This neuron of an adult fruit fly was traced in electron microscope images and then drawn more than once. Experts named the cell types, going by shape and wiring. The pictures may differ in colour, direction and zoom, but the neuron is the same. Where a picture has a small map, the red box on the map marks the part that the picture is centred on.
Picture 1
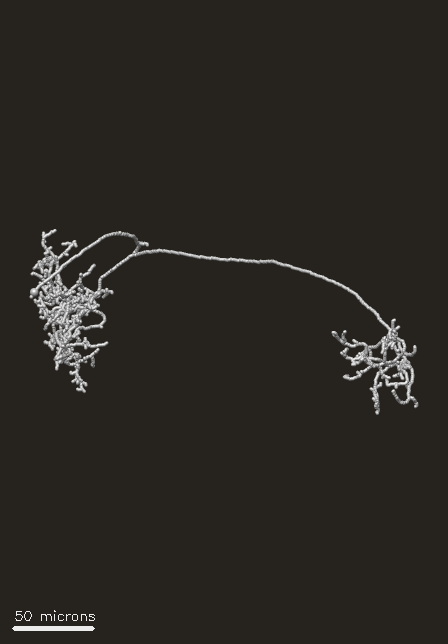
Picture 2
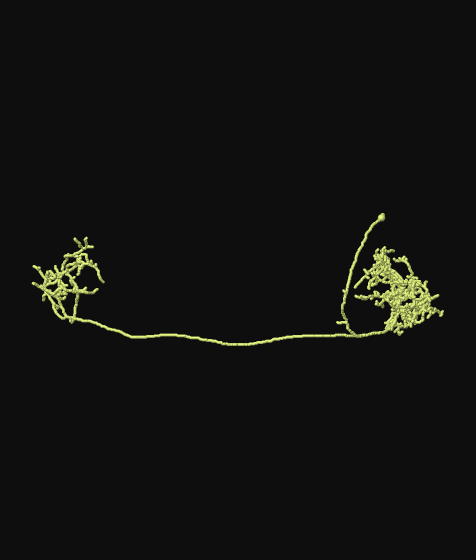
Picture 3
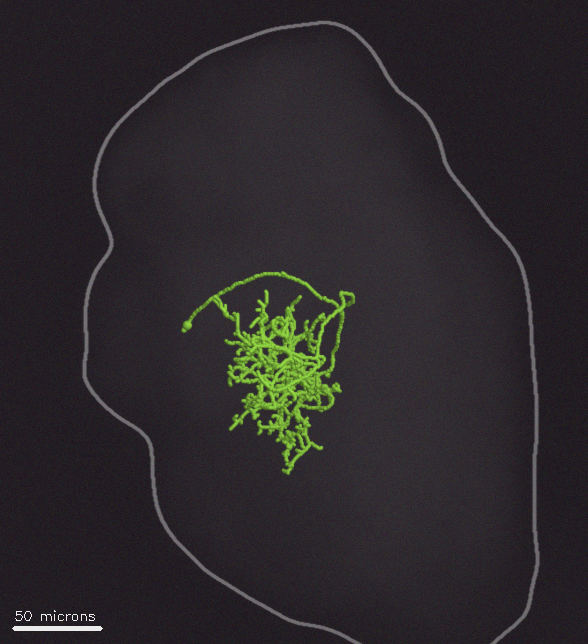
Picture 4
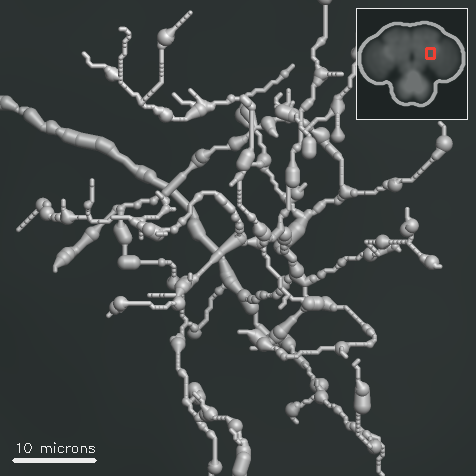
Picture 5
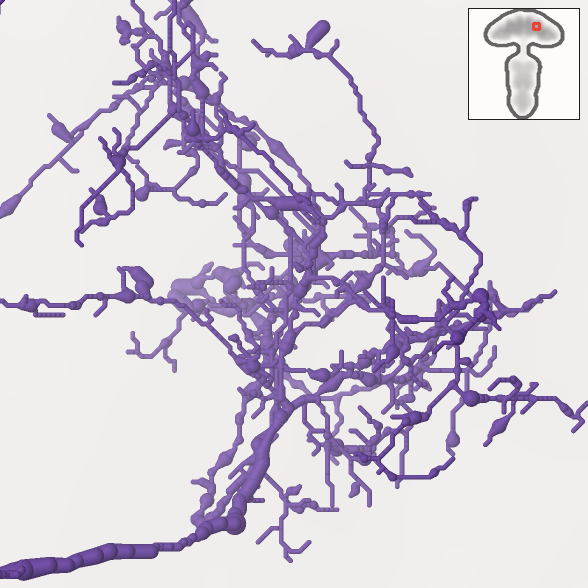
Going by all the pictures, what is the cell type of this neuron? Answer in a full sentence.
The cell type is AVLP203_c.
